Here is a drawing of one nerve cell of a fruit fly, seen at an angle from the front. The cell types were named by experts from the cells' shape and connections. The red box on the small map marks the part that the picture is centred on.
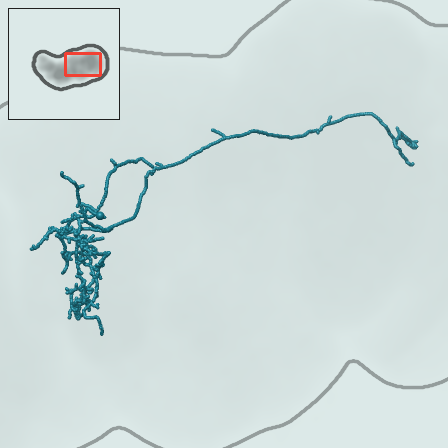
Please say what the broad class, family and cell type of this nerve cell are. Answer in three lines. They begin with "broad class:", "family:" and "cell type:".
broad class: central-brain intrinsic neuron
family: hemilineage VLPl&d1_dorsal
cell type: CB2623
